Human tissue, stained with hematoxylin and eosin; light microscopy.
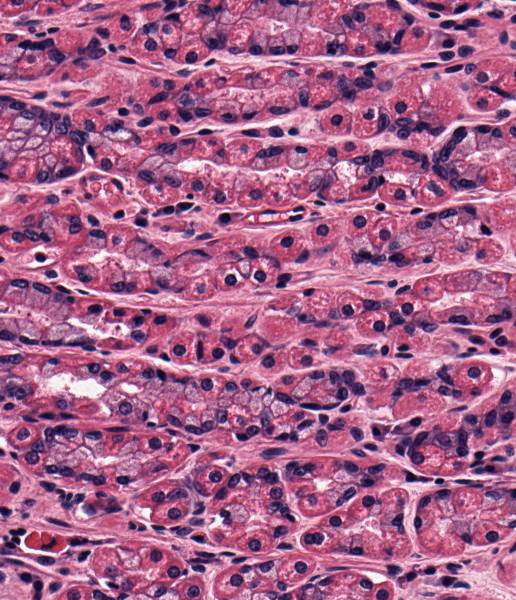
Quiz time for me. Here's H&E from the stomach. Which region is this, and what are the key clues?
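These are fundic glands. Notice that parietal cells, bright pink with a round central nucleus, are the commonest cells throughout.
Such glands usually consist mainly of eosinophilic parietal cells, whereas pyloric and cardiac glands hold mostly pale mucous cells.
Only thin strands of pink stroma, with dark elongated nuclei, separate the tubules.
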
